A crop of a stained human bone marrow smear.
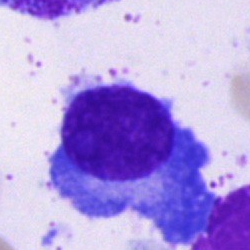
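Plasma cell at the centre of a stained bone marrow smear. The nucleus is placed off-centre, toward the top of the cell. The cytoplasm stains a clear blue and shows no visible granules. Ragged, bulging cytoplasmic edges make the outline irregular.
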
